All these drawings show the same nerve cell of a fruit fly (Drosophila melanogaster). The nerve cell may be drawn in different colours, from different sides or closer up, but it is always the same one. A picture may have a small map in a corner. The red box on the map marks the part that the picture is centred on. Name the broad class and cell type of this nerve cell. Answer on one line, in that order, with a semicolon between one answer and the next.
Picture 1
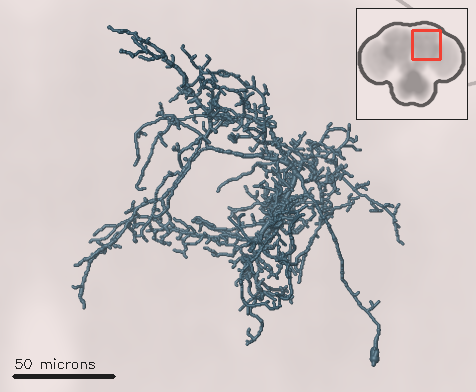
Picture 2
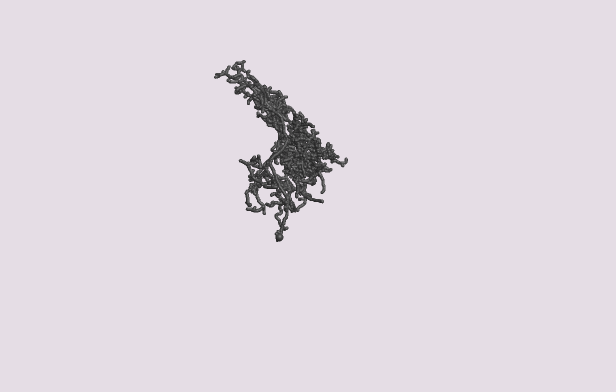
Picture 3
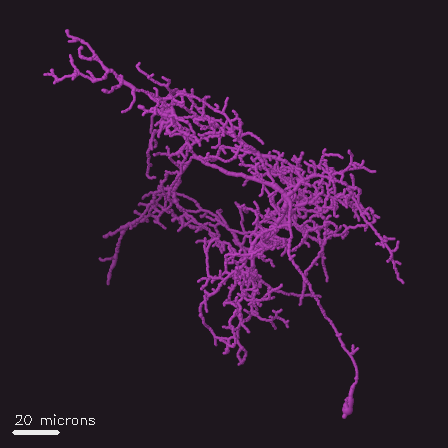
central-brain intrinsic neuron; AVLP316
